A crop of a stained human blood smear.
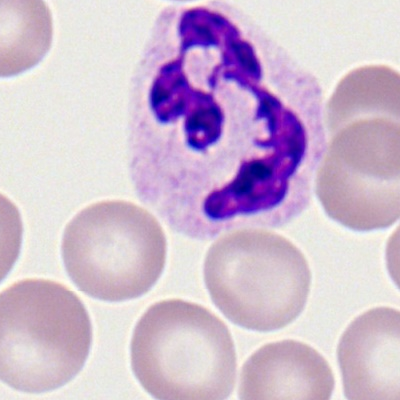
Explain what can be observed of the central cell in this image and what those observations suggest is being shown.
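Looking into the nucleus, I can't make out any nucleoli. The cytoplasm is plentiful and a pale pinkish-lilac. Its granules seem fine and faintly pink, not large or coarse. I see no vacuoles either. This is a segmented neutrophil.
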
